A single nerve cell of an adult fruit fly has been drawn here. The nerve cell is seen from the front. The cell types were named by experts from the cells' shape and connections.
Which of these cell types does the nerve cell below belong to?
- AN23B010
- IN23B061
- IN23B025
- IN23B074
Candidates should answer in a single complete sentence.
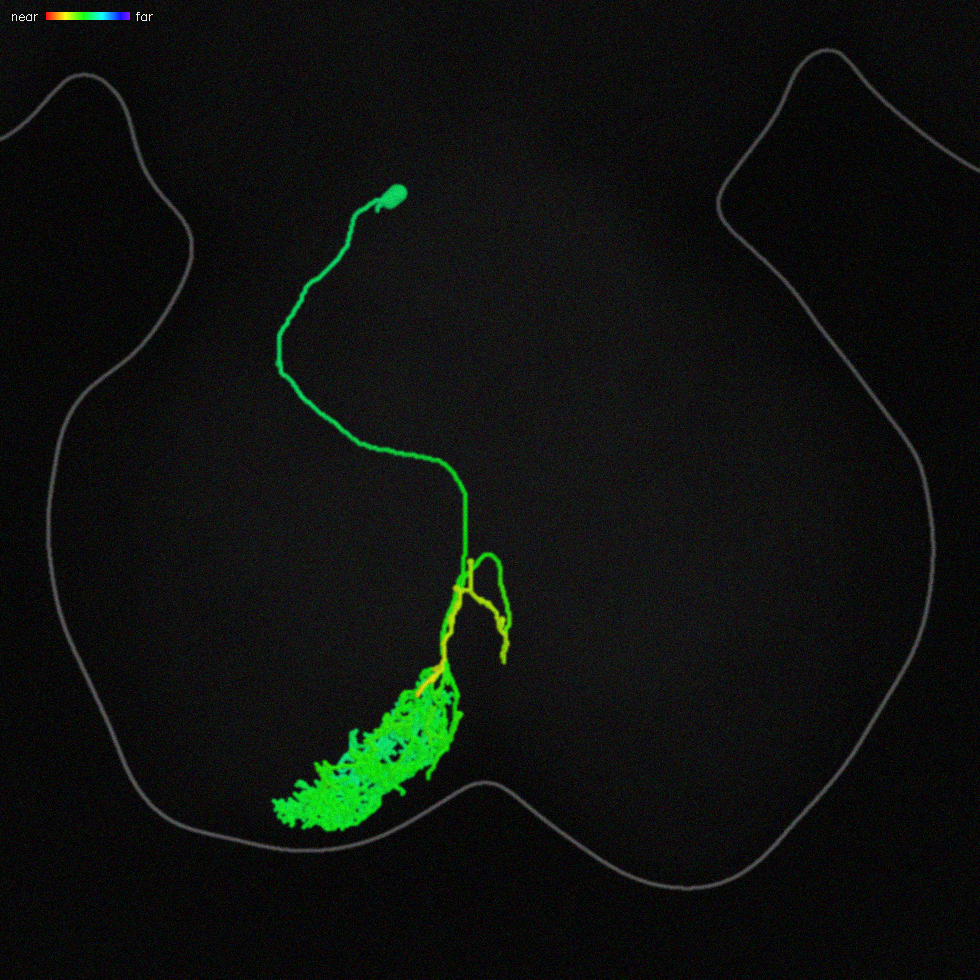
This nerve cell is typed as IN23B025.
